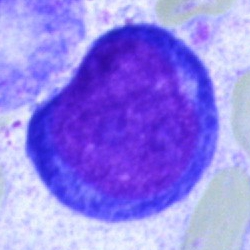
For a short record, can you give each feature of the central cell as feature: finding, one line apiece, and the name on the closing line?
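Outline: roughly round, shallow notch at the upper left
Chromatin: finely granular, evenly spread, no coarse clumps
Cytoplasm: deep blue, without granules
Cell: proerythroblast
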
